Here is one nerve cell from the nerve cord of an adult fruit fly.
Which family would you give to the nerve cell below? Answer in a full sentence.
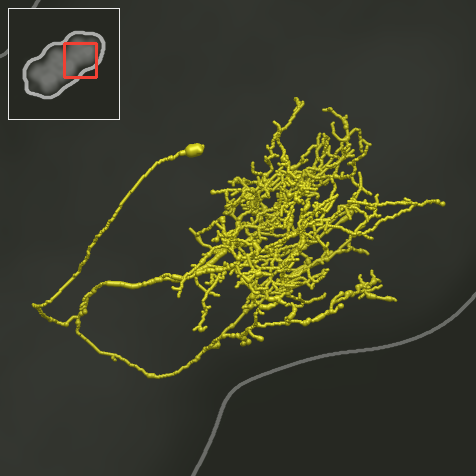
The family is hemilineage 02A.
